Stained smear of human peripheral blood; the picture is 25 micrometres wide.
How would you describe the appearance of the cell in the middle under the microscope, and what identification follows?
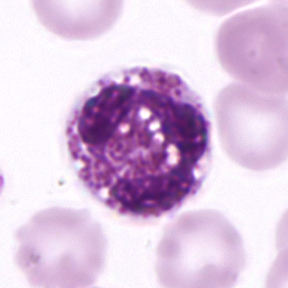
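Notice the nucleus, split into several dark lobes lying around the cell's edge. Many small reddish-purple granules crowd the cytoplasm. No nucleoli are visible, and the surface has no projections. This is an eosinophil.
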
